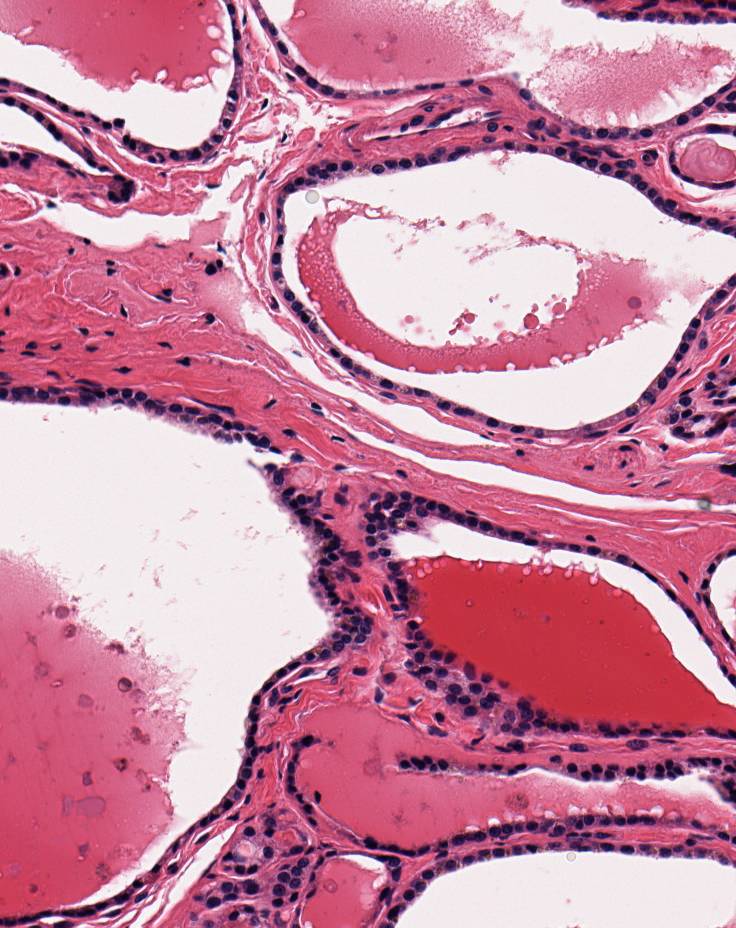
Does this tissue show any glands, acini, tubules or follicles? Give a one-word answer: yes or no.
Yes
